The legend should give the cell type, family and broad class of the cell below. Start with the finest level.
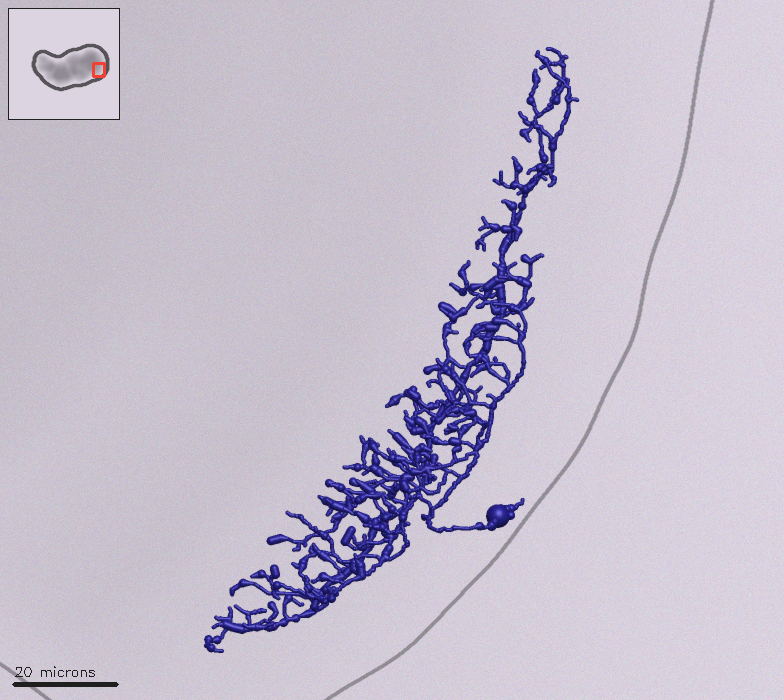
Dm6; Dm; optic-lobe intrinsic neuron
